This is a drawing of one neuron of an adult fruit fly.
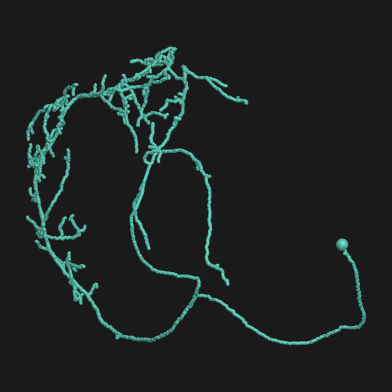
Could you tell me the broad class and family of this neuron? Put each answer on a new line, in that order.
nerve-cord intrinsic neuron
hemilineage 19B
